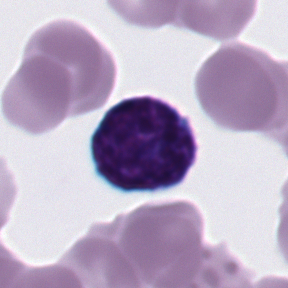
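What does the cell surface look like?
Smooth, with no projections.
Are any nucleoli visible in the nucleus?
No, none can be seen.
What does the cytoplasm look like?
A very narrow pale blue rim, showing only at parts of the edge, with no granules.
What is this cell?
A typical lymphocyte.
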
